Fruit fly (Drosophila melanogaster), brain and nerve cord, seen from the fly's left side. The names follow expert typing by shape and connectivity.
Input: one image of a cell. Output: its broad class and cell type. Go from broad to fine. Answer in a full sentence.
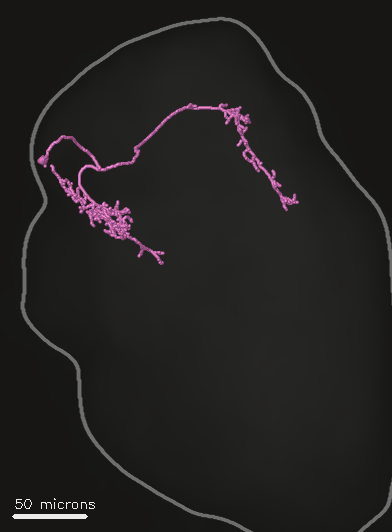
A central-brain intrinsic neuron, type ATL005.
